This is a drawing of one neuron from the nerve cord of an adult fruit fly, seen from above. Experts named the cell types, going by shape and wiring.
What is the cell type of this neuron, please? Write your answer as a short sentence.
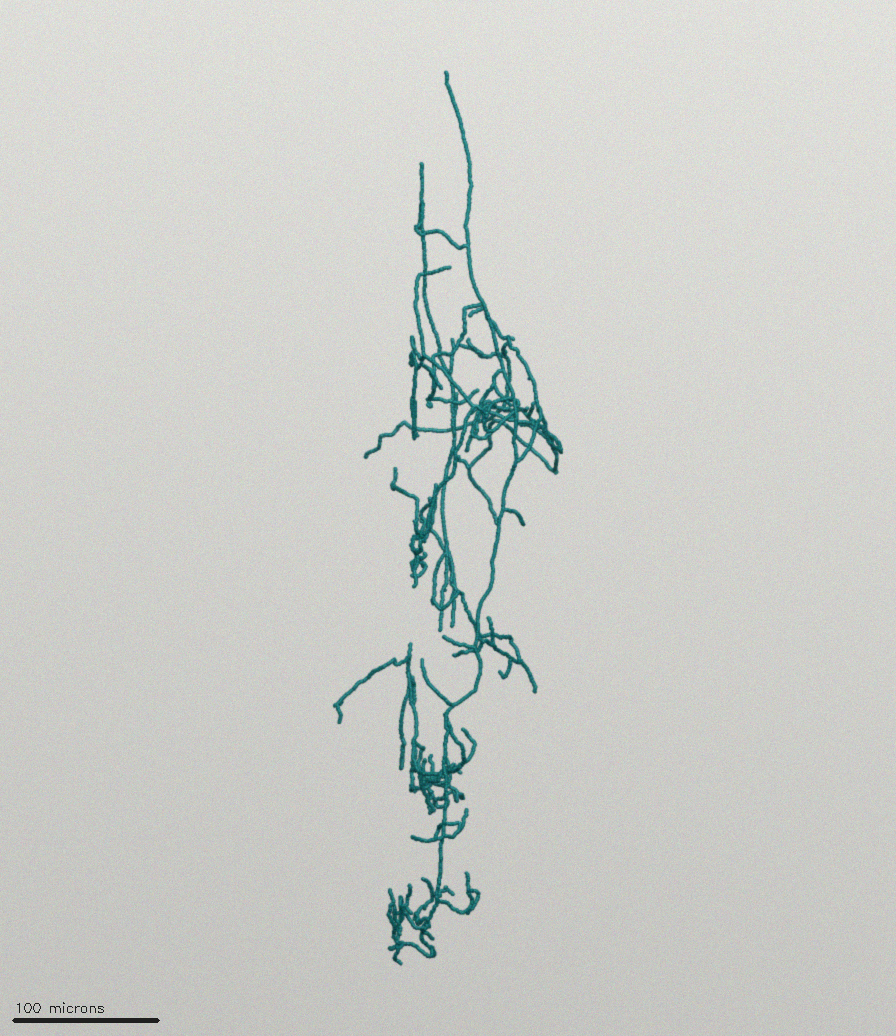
The cell type is DNc02.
